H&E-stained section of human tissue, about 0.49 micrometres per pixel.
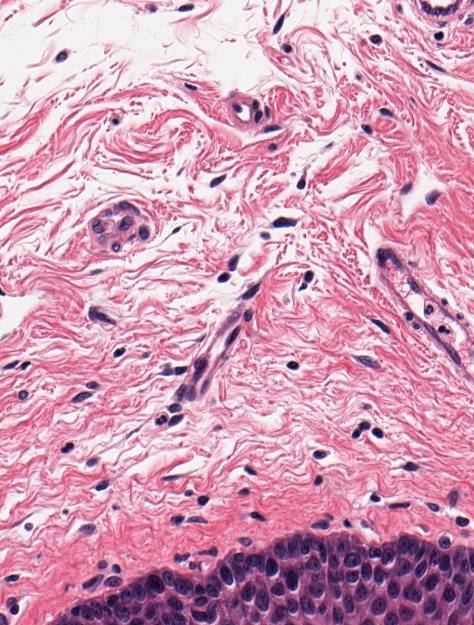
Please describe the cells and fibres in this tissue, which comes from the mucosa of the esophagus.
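Look first at the pink collagenous stroma filling most of the field. Along the bottom edge, a band of epithelium has crowded, dark purple oval nuclei. The collagen fibres are thin and wavy, in loose, irregularly oriented bundles. Scattered stromal cells have small, dark, spindle-shaped nuclei.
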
